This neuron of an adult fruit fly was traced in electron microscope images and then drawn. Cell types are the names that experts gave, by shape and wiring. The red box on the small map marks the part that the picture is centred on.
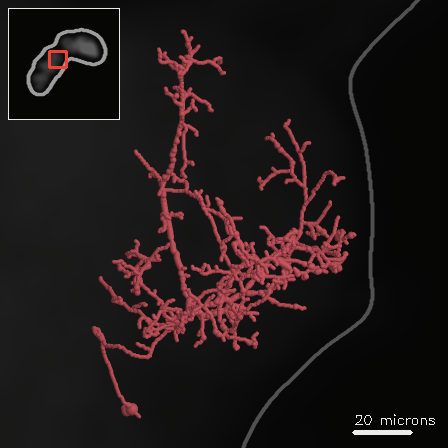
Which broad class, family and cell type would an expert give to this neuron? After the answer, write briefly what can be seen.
This is a nerve-cord intrinsic neuron. Its family is hemilineage 03A. Its cell type is IN03A066. From top to bottom in the picture it spans about 140 microns. Dozens of branch ends can be seen.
